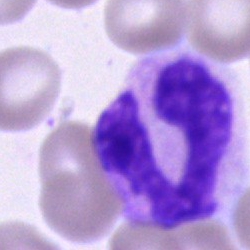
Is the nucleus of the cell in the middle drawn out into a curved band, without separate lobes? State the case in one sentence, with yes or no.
Yes, the nucleus of the cell is bent into a band with no separate lobes.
